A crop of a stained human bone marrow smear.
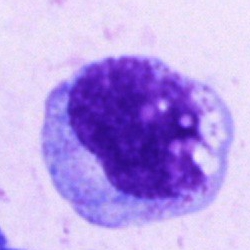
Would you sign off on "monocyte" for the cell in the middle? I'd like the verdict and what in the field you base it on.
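Two points decide: several clear, rounded vacuoles at the right edge beside the nucleus, and pale greyish-blue cytoplasm.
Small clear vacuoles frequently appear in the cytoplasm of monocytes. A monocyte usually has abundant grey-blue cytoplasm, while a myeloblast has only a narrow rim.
Both points speak for monocyte, the cytoplasm also against blast; the name monocyte fits. The rest, item by item: outline roughly round with a slightly uneven, bumpy margin; nucleus off-centre toward the upper right; chromatin dark purple and mottled; widest cytoplasm along the left and lower side.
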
